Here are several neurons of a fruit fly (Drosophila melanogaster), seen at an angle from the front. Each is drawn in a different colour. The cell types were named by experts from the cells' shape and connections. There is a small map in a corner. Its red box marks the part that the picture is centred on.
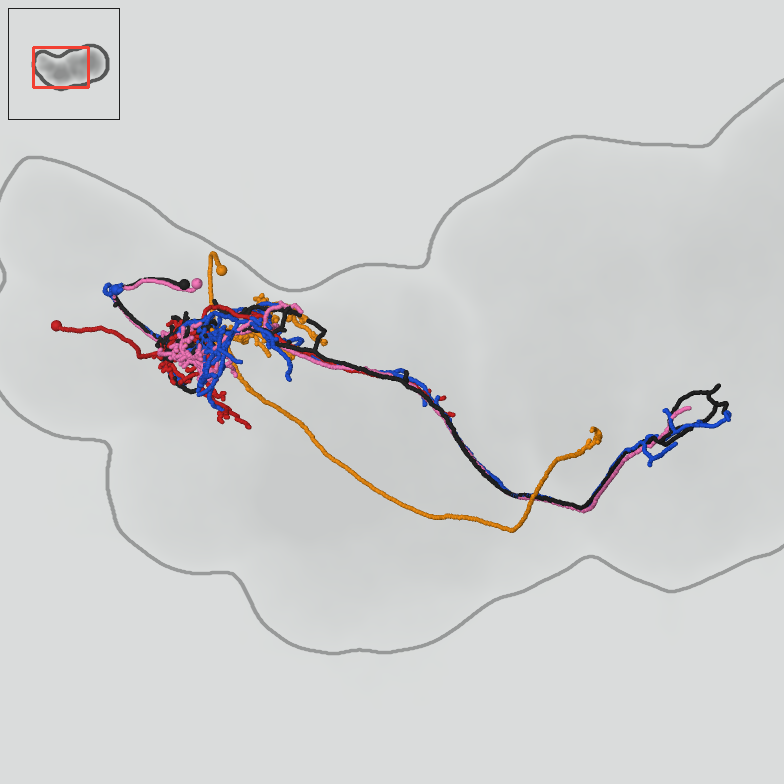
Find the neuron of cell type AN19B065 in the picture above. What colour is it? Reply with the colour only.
pink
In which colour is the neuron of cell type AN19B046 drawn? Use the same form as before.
blue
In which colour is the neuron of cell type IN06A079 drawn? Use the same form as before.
red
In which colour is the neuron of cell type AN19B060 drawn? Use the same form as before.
black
